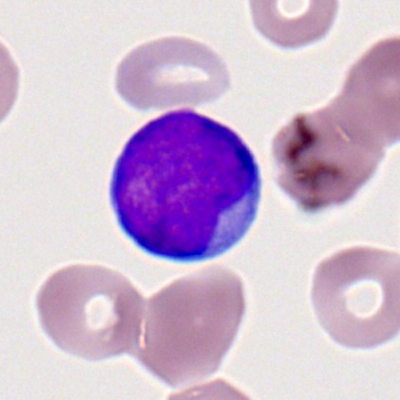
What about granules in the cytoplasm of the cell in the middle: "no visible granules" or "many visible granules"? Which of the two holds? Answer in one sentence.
Not a single granule can be seen in its cytoplasm.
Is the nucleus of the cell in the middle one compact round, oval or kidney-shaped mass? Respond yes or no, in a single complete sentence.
Yes, there is a single compact nucleus of round, oval or kidney shape in the cell.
